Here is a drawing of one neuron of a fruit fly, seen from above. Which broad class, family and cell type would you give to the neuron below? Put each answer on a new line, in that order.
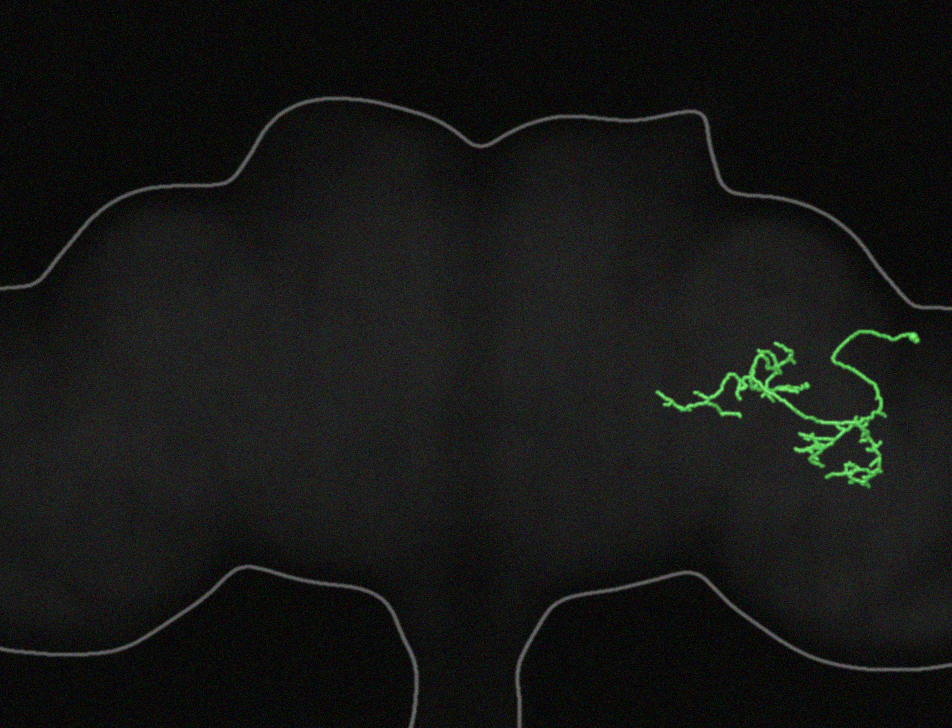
central-brain intrinsic neuron
hemilineage VPNl&d1_dorsal
LHAV5a2_a4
